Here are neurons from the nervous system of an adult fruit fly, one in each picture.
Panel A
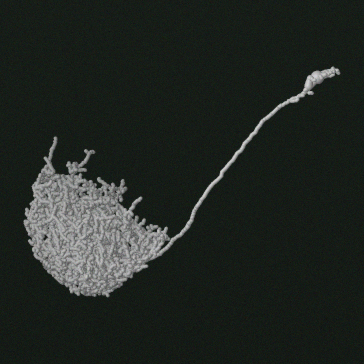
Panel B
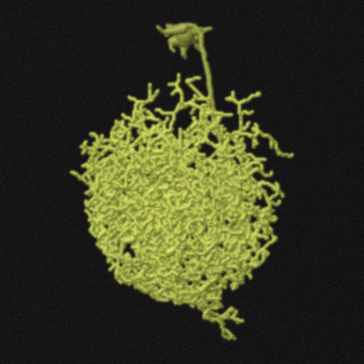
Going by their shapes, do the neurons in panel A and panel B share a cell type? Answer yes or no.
yes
